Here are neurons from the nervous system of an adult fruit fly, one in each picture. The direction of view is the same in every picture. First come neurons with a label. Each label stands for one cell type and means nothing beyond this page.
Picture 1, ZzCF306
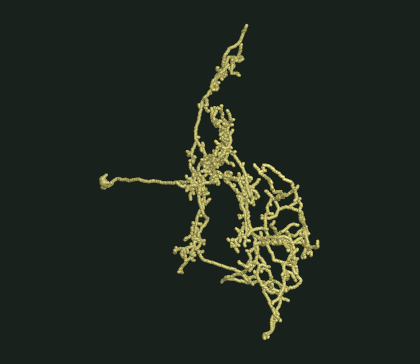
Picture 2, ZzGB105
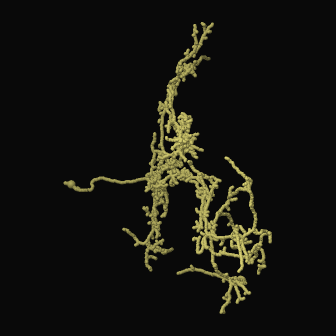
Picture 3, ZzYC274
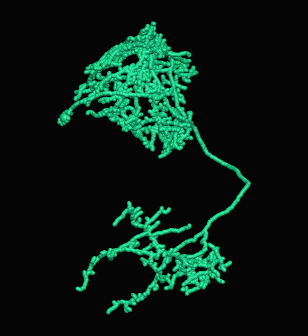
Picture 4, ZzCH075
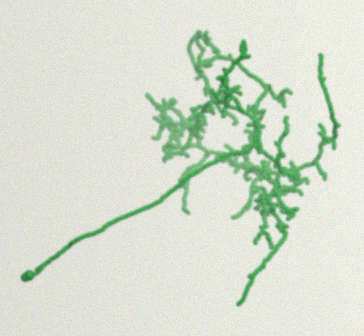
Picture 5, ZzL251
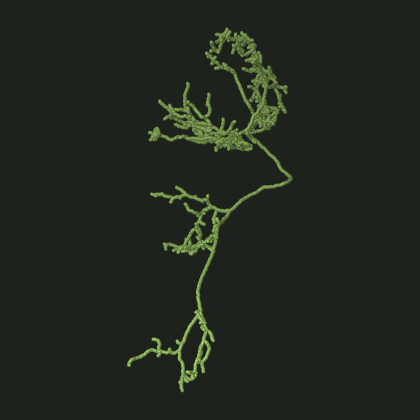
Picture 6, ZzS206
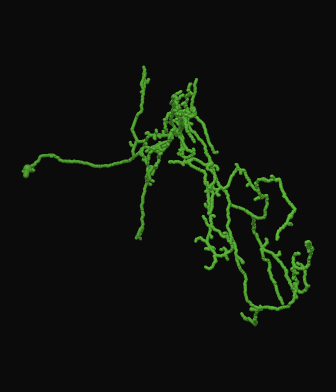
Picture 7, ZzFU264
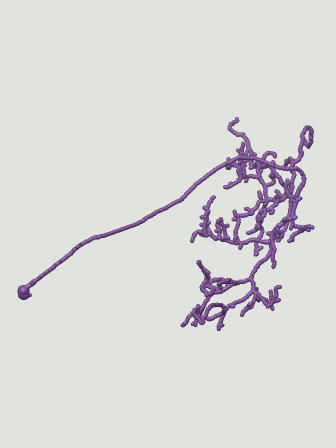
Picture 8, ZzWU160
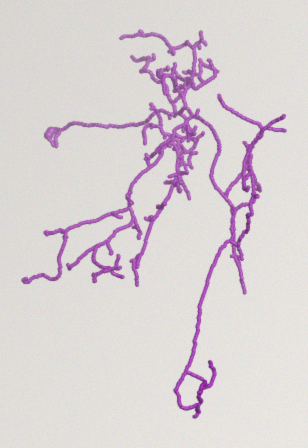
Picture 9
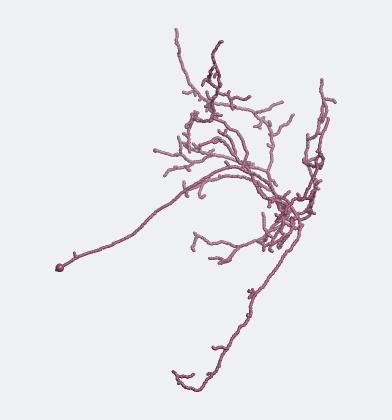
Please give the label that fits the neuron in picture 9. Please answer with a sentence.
It belongs to ZzCH075.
